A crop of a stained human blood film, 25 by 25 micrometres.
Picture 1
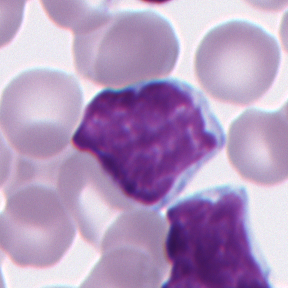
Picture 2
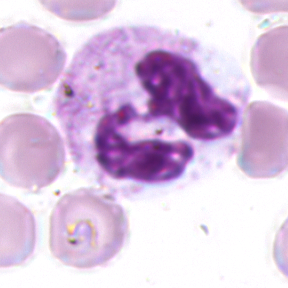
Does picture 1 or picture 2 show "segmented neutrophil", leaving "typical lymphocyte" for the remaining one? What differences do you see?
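Picture 1 shows a typical lymphocyte and picture 2 a segmented neutrophil. In picture 1 the nucleus, about 12 by 11 micrometres, fills almost the whole cell and leaves only a narrow rim of cytoplasm, whereas the cytoplasm in picture 2 is abundant.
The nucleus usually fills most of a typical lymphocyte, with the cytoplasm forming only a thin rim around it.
The outline of the lymphocyte is angular, with fairly straight edges and corners, while that of the neutrophil is roughly round. The lymphocyte's cytoplasm is a pale, faintly bluish-grey rim lying mainly on the right side of the nucleus, with neither granules nor vacuoles; the neutrophil's cytoplasm is pale lilac-pink and holds fine, faint granules.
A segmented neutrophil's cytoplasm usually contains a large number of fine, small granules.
In picture 2 the chromatin is dark purple and coarsely clumped, and no nucleoli are visible.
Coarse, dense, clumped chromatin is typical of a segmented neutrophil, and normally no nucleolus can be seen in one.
Beside the lymphocyte, just below and to the right, lies another cell with a similar dark purple nucleus, cut off by the picture's edge.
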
